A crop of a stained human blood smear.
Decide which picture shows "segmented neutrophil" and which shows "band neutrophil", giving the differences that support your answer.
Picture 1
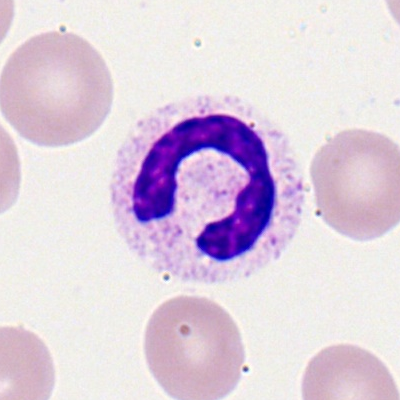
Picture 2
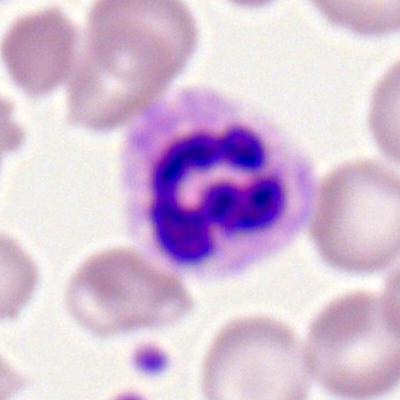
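Picture 1 shows a band neutrophil, and picture 2 shows a segmented neutrophil. Looking at picture 1 first, the nucleus runs as a single unbroken curved band shaped like a horseshoe, with its open side facing the bottom of the picture. In picture 2, by contrast, the nucleus is divided into several lobes joined in a curved chain, and its chromatin is dark purple and densely clumped.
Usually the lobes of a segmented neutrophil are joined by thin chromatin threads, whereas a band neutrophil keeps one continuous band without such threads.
The cytoplasm differs as well: in picture 1 it is abundant and pale pink, with fine pink-violet granules scattered through it, while in picture 2 a moderate rim of pale pinkish-lilac cytoplasm surrounds the nucleus. And the cell in picture 2 has a roughly round outline.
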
